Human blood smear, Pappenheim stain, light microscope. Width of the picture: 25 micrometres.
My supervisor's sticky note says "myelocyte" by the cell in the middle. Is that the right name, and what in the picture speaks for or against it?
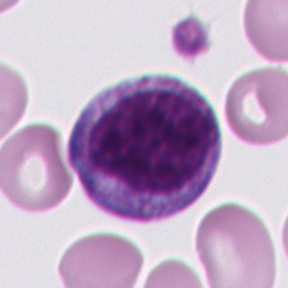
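First, the cell outline is round and smooth. Second, the chromatin stains dark purple in patchy clumps. Third, no nucleoli can be seen in the nucleus. Fourth, the cytoplasm is blue-violet and contains no vacuoles. Apart from the cell itself, a single platelet lies a short way above it.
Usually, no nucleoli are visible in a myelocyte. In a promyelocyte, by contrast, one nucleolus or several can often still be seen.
On that point, the absence of visible nucleoli speaks for myelocyte and against promyelocyte. The name myelocyte fits this cell.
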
